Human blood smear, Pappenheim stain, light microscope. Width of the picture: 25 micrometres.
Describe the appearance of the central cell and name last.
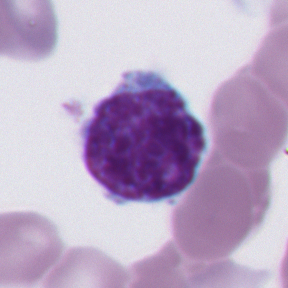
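Cytoplasm pale blue, slightly wider at the top, forming a small cap over the nucleus. Nucleus fills almost the whole cell. No cytoplasmic vacuoles. Typical lymphocyte.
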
